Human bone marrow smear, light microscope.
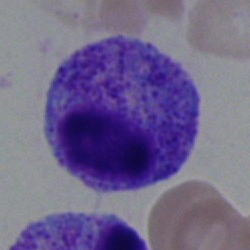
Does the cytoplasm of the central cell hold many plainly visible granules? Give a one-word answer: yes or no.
Yes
